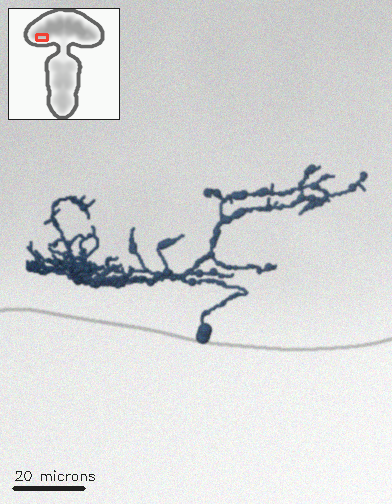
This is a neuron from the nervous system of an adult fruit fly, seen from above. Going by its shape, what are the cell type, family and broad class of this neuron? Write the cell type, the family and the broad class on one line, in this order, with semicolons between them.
LPi4a; LPi; optic-lobe intrinsic neuron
